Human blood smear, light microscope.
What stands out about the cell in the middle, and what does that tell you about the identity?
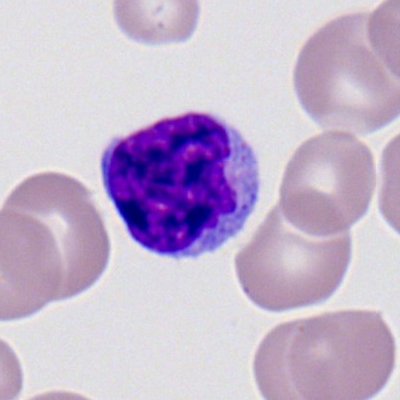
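In the nucleus, the chromatin is dark purple and coarsely clumped, and no nucleolus can be seen. The cytoplasm forms only a scant, pale blue rim, with no vacuoles in it. This is a lymphocyte.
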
